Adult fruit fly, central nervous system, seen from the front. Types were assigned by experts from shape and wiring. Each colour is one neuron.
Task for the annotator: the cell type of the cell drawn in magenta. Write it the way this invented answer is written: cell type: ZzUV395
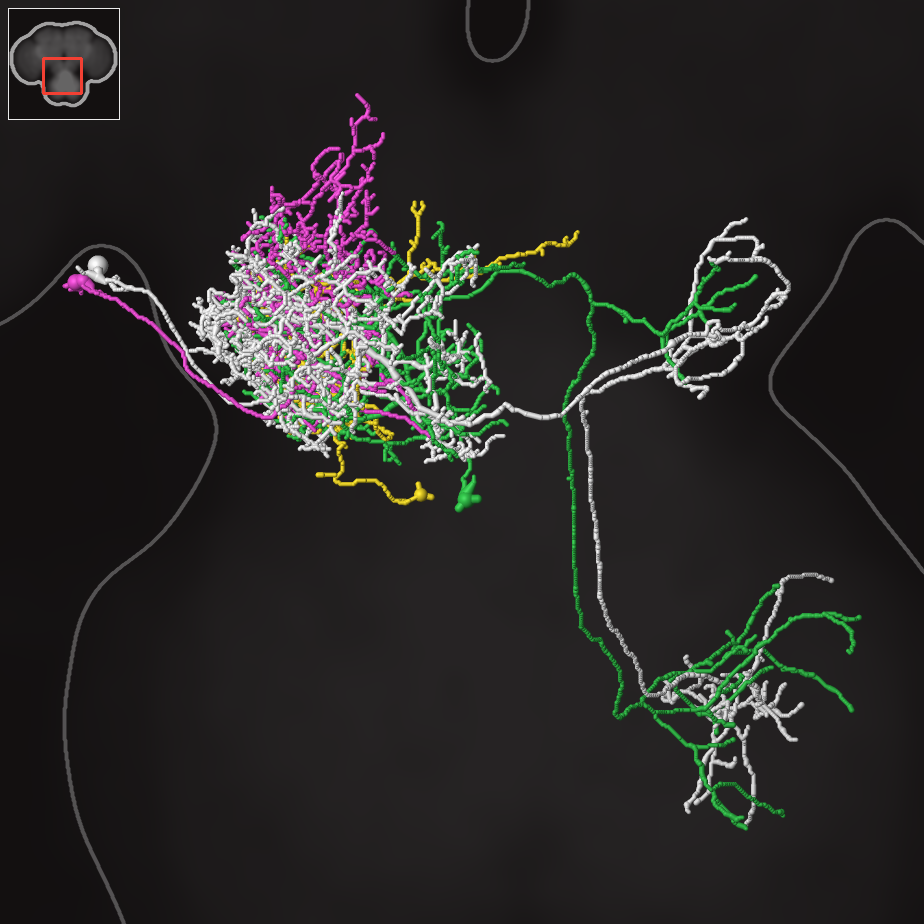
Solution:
cell type: GNG518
